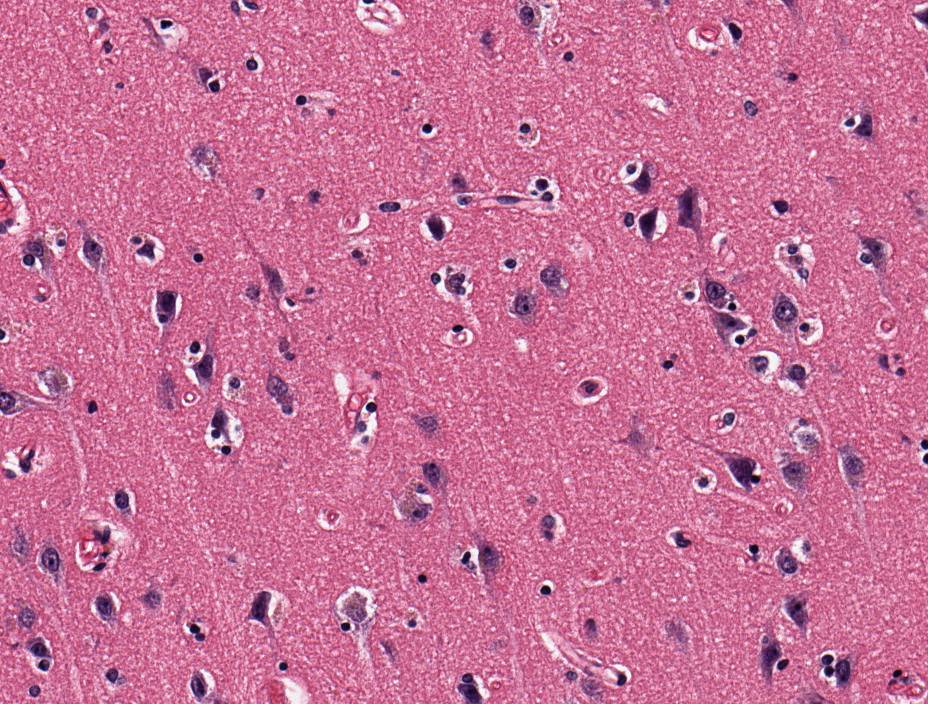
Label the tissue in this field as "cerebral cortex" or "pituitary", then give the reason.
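Cerebral cortex. Neuron cell bodies present: triangular, tapering into single long processes, scattered across the whole field.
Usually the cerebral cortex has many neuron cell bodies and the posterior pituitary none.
Several neurons, e.g. middle right, show a round pale nucleus with one dark nucleolus.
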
